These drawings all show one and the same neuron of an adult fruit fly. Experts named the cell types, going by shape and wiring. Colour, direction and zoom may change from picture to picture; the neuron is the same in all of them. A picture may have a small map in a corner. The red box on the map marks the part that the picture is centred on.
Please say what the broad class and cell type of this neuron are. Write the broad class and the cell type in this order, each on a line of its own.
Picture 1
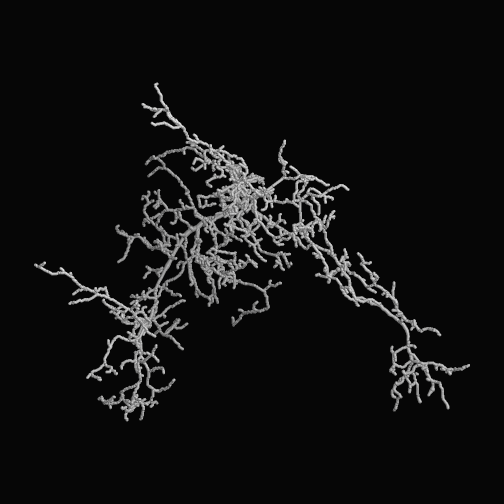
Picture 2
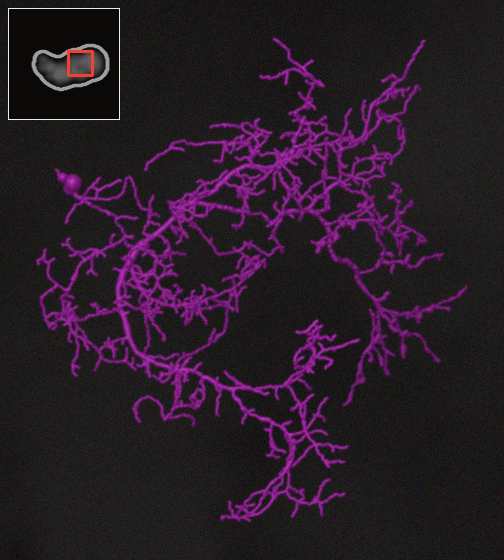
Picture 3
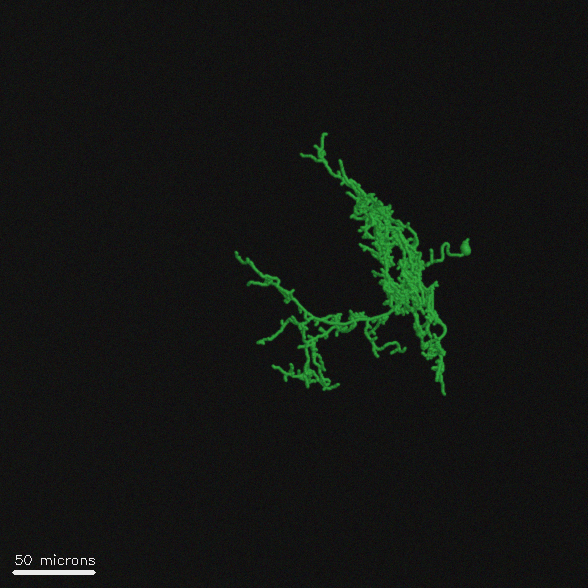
central-brain intrinsic neuron
PS300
